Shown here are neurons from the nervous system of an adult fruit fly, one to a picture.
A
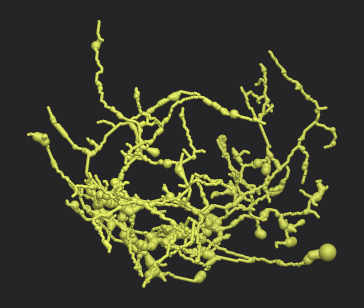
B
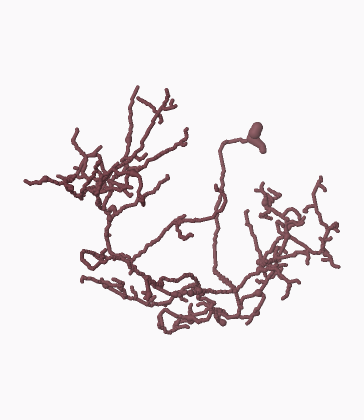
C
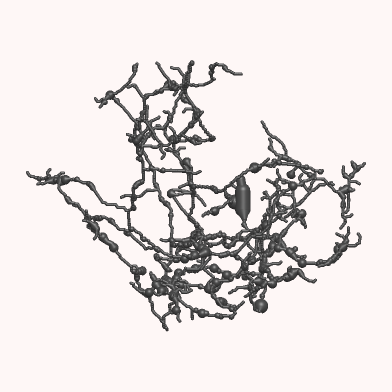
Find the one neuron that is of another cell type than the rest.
C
